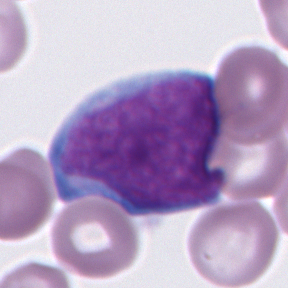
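Myeloblast at the centre of a stained smear of human peripheral blood. Its nucleus fills most of the cell, and I notice a small notch on the nucleus's lower right edge. Looking closer, the chromatin is finely stippled and evenly spread, with no coarse dark clumps. And the cytoplasmic rim is widest on the left side of the cell.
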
